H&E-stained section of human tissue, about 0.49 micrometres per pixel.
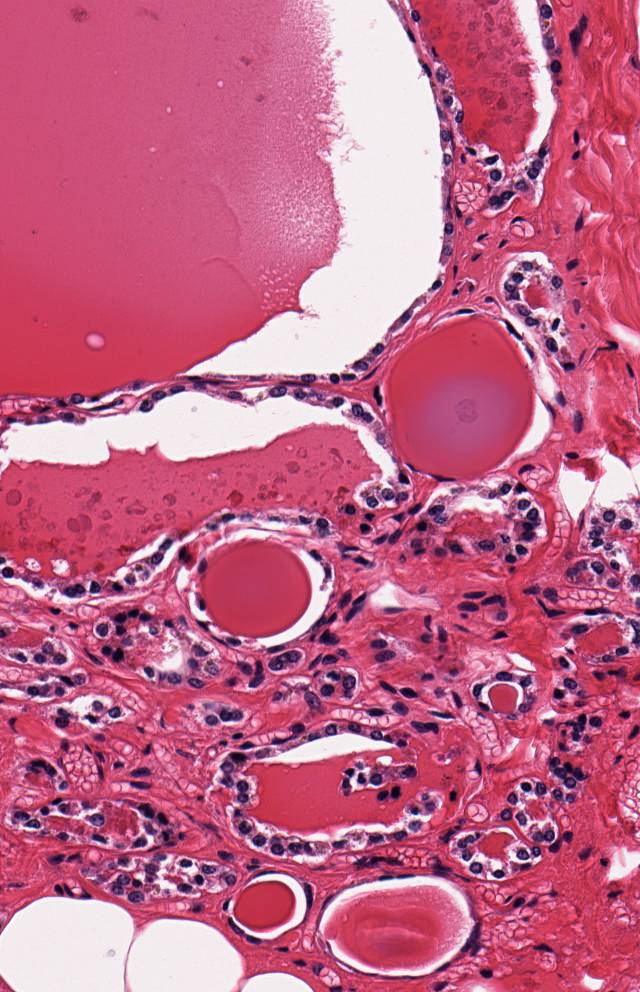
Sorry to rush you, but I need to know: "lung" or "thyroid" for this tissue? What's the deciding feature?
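Thyroid, not lung. A very large follicle at upper left and several round mid-sized ones in the middle hold colloid.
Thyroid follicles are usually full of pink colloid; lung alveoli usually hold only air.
Small follicles in the lower half have cuboidal lining cells.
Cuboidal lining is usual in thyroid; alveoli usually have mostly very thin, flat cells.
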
